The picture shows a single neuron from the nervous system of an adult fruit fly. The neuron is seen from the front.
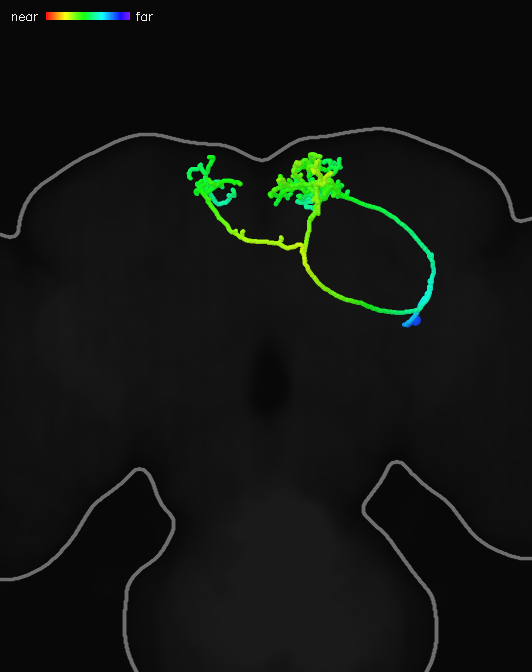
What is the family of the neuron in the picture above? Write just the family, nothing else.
hemilineage VLPl&p1_posterior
